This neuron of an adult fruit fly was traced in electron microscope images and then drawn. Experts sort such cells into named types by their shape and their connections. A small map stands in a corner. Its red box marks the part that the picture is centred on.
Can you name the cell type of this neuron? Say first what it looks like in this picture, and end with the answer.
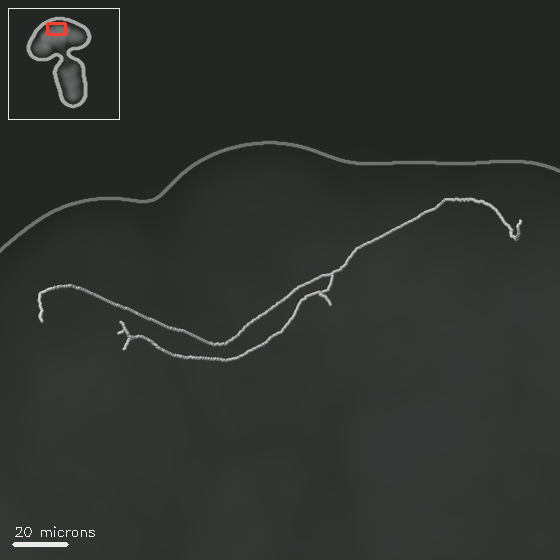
It lies in the brain. The drawing shows no cell body. From left to right in the picture it spans about 180 microns. It is a sensory neuron entering the brain. The cell type is ORN_DM3.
